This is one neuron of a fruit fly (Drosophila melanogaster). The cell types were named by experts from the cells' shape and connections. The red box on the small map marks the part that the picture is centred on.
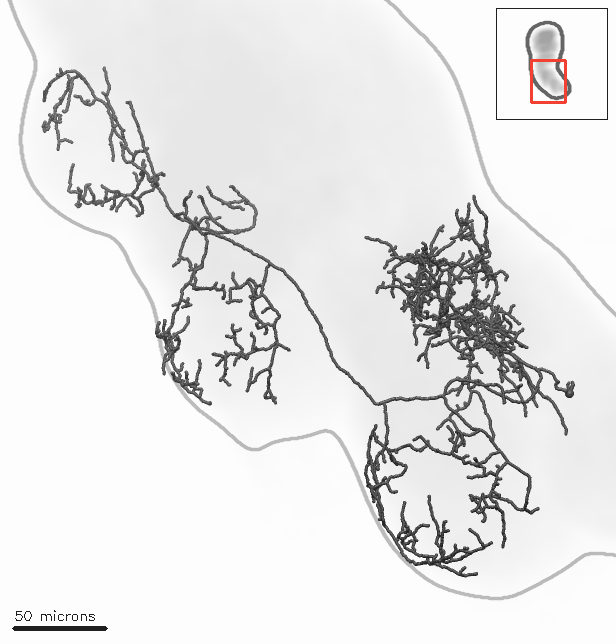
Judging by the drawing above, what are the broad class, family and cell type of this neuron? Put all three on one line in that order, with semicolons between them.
nerve-cord intrinsic neuron; hemilineage 17B; IN17B010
